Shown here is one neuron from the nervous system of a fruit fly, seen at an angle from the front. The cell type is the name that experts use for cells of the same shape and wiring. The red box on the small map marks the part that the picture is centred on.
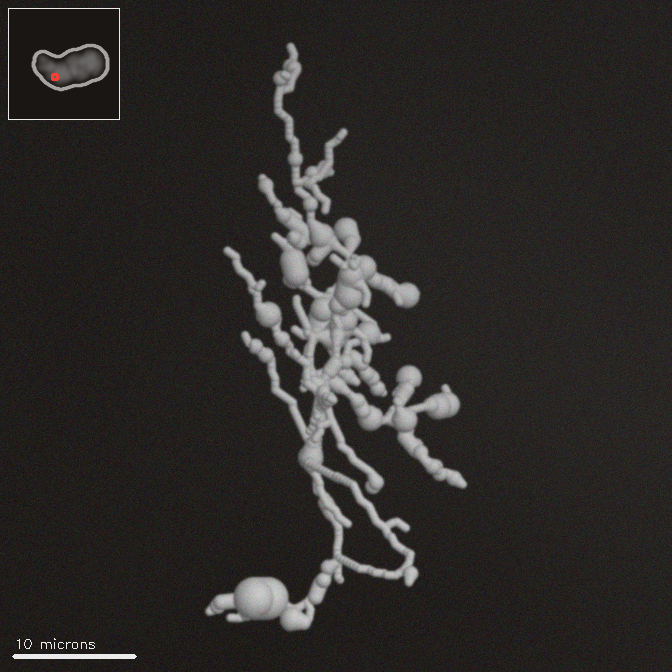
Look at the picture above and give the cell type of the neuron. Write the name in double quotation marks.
"Dm10"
